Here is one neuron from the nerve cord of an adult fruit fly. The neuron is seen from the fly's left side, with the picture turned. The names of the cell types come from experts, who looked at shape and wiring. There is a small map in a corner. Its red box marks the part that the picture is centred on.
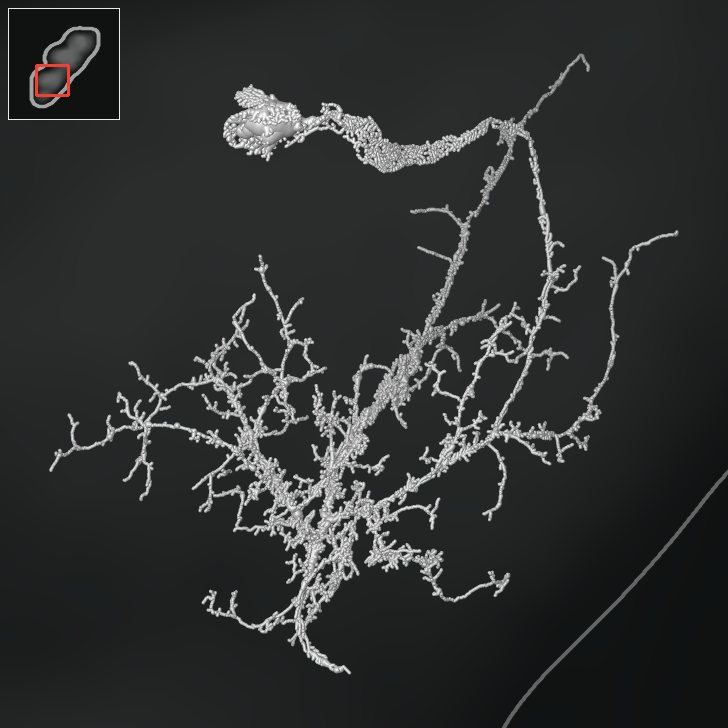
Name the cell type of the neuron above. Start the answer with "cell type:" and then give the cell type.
cell type: MNhl02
